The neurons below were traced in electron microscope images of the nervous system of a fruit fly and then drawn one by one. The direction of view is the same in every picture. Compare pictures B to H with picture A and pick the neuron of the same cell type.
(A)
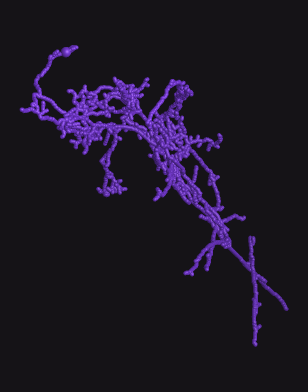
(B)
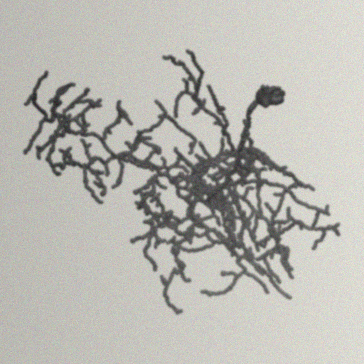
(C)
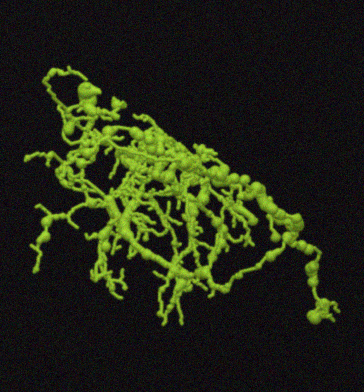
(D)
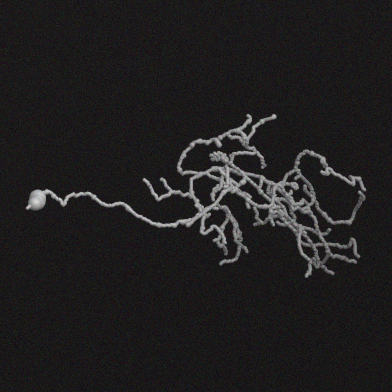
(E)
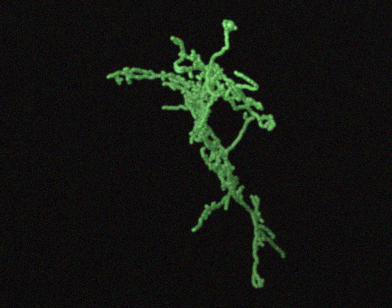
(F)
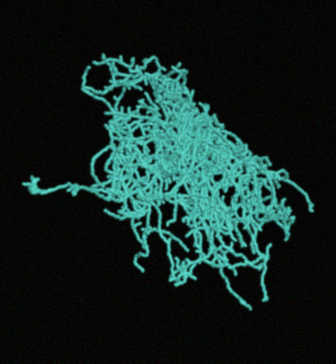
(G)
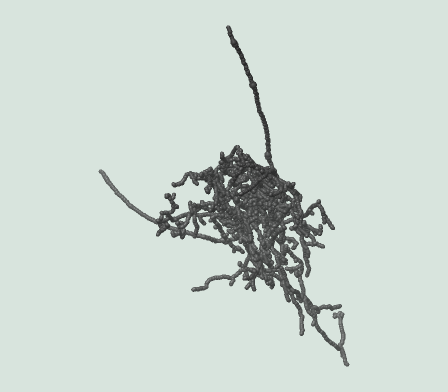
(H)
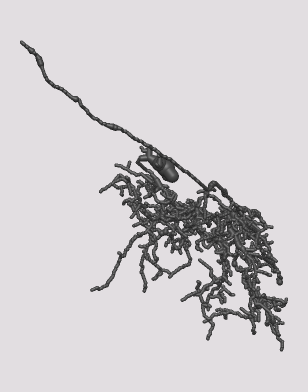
Picture E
